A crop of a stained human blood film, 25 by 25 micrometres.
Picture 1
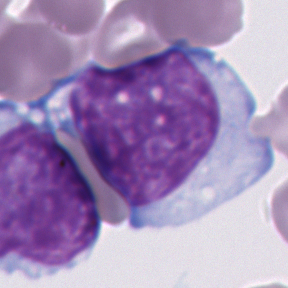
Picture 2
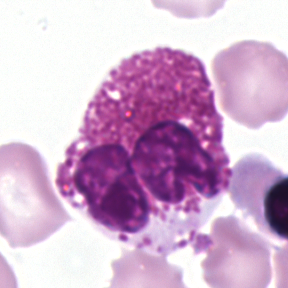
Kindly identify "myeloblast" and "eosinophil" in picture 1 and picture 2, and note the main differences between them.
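The myeloblast is in picture 1 and the eosinophil is in picture 2. Point one, the cytoplasm: in the myeloblast it is pale blue with no visible granules, while in the eosinophil it is packed with coarse, round, reddish-pink granules.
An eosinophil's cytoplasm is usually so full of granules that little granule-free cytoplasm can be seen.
Point two, the outline: the myeloblast's edge is irregular and somewhat angular rather than smoothly round, whereas the eosinophil's is roughly rounded.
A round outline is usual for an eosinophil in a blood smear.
Point three, the eosinophil's nucleus: two lobes lie side by side in the lower half of the cell, the chromatin stains dark purple and looks dense, and no nucleoli can be seen.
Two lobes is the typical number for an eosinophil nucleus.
Point four, the neighbours: another nucleated cell touches the myeloblast at its lower left.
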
